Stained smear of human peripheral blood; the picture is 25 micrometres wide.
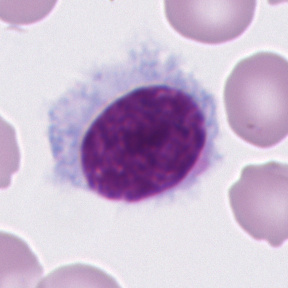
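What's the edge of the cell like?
Ragged, with fine hair-like wisps of cytoplasm standing out all around it.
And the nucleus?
Oval, with a smooth outline and no notch or fold, about 12 by 9 micrometres; it sits toward the lower right of the cell and fills about 60% of its area.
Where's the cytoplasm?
It's pale blue, the band broadest on the upper left side of the nucleus, and the whole cell is about 14 micrometres across.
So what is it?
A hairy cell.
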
